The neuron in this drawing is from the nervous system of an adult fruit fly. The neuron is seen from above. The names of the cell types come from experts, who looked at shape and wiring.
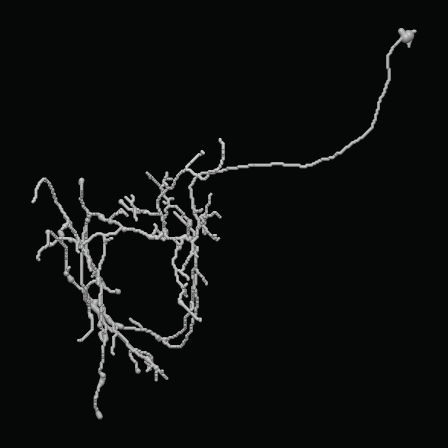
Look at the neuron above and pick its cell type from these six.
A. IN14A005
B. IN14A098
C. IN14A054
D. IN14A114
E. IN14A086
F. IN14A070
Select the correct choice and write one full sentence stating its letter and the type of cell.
For cell type, option C, IN14A054, applies to the neuron.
